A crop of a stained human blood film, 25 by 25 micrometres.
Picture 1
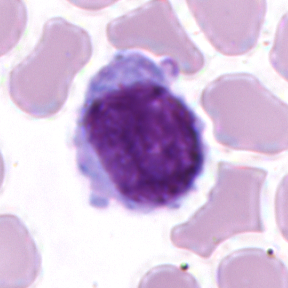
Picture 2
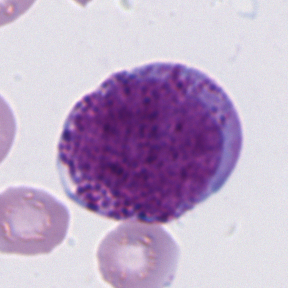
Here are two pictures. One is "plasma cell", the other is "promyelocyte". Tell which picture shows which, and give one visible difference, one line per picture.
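Picture 1 – plasma cell. No distinct granules are seen in the cytoplasm.
Picture 2 – promyelocyte. The granules are packed most densely along the left and lower edge of the cell.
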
